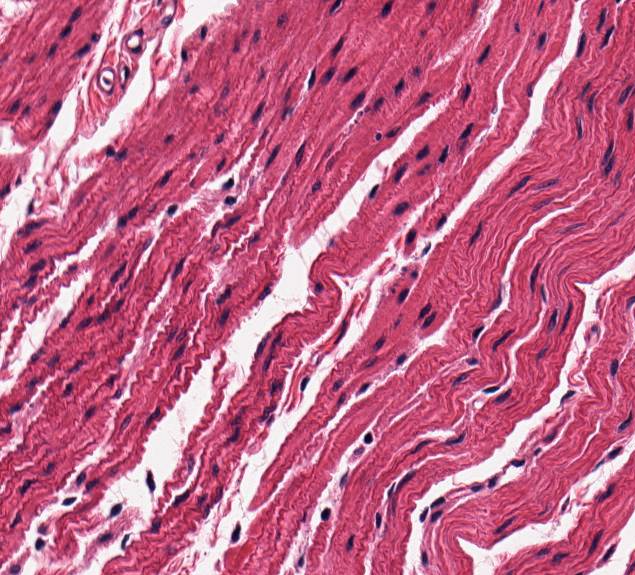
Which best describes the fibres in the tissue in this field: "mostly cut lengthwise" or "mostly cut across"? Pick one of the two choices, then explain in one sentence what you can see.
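Mostly cut lengthwise. Long eosinophilic fibres run in parallel bundles diagonally across the whole field, from lower left to upper right.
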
